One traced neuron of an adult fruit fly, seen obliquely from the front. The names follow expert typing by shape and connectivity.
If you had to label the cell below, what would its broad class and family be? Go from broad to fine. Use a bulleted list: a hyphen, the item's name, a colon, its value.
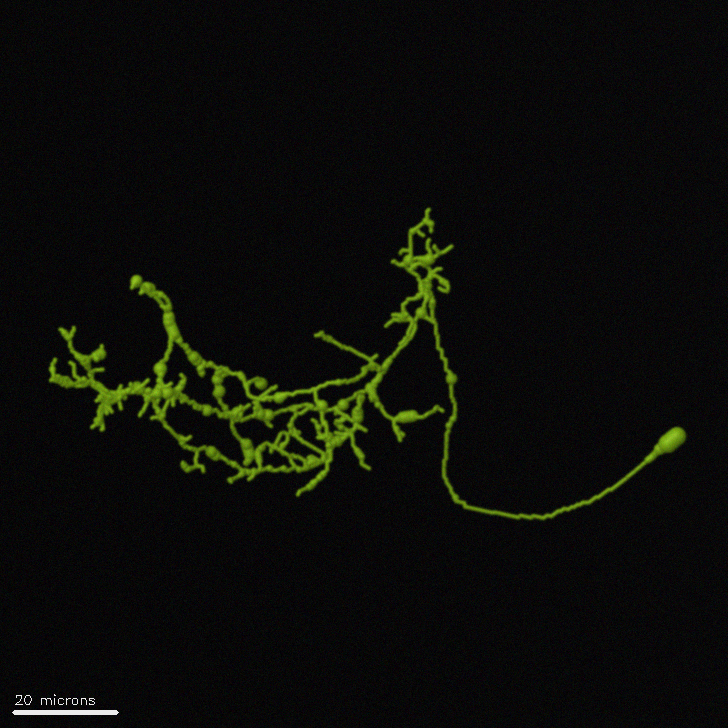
- broad class: nerve-cord intrinsic neuron
- family: hemilineage 20A.22A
